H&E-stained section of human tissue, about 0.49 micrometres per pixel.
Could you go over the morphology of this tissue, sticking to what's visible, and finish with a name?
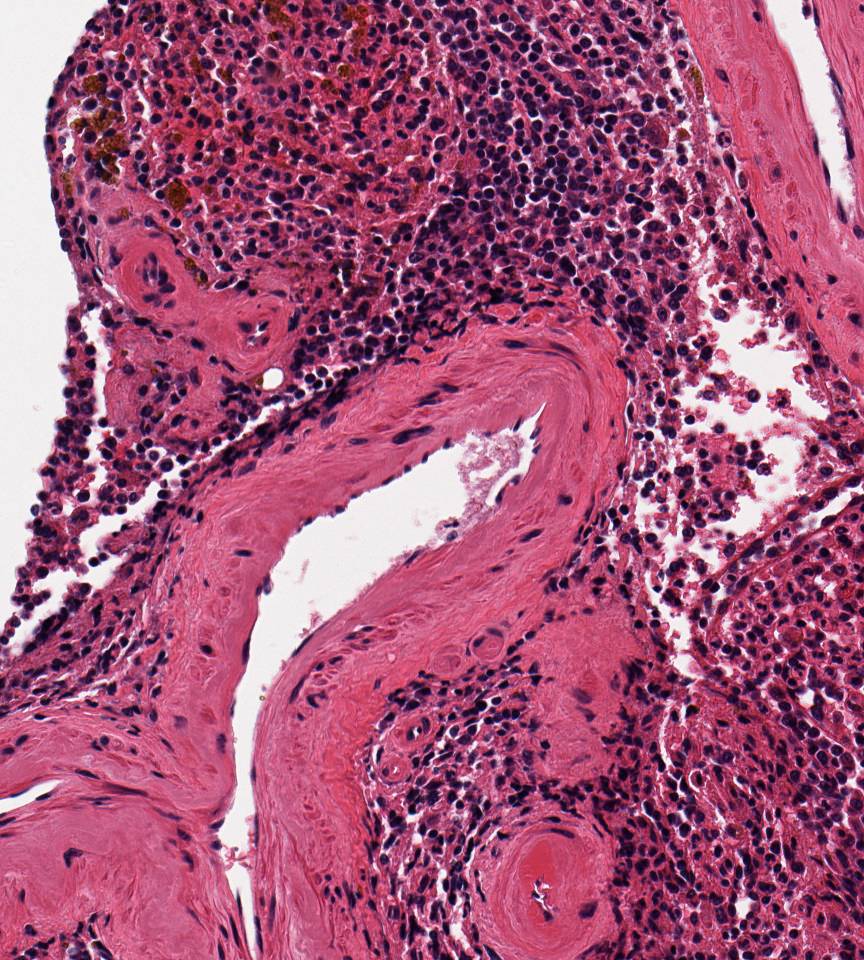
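Mostly, densely packed small round cells with dark round nuclei, between broad pink fibrous bands. Central vessel wall: pink fibres, elongated spindle nuclei parallel to the lumen. Lumen largely empty, bar a small pale clump at its upper end. No epithelium or glands. This is spleen.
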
